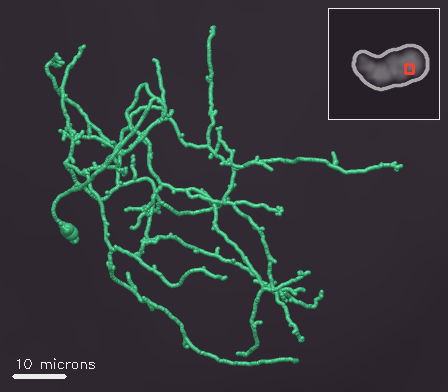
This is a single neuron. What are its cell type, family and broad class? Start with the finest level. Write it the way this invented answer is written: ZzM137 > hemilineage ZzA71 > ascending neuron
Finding: Li35 > Li > optic-lobe intrinsic neuron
